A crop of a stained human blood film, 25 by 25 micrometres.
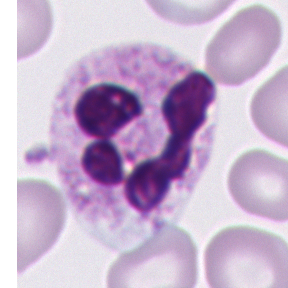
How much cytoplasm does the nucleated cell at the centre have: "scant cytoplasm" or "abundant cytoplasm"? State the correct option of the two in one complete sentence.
The cell's cytoplasm around its nucleus is ample.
